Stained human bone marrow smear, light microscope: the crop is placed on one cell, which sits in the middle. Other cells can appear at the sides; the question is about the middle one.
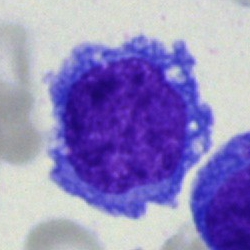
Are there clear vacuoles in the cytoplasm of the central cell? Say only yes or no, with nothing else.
Yes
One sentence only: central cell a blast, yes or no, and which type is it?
Yes, the central cell here is a blast.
